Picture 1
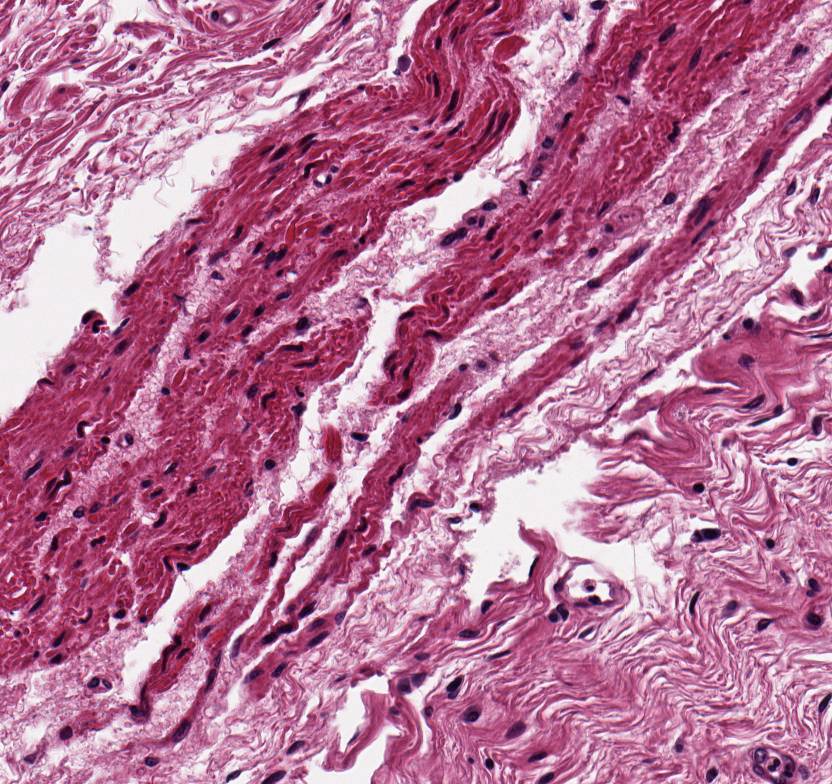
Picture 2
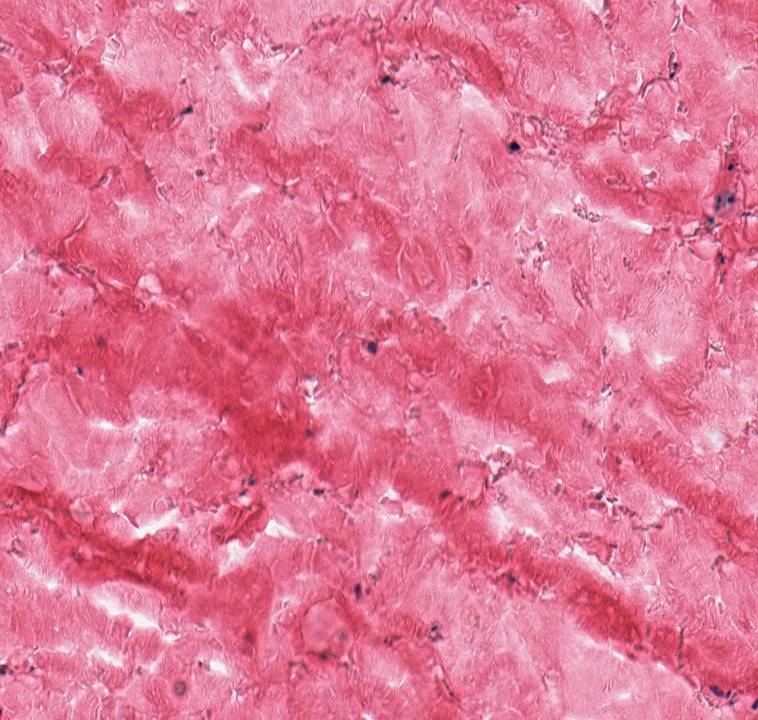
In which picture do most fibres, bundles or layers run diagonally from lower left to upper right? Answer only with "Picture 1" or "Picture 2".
Picture 1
